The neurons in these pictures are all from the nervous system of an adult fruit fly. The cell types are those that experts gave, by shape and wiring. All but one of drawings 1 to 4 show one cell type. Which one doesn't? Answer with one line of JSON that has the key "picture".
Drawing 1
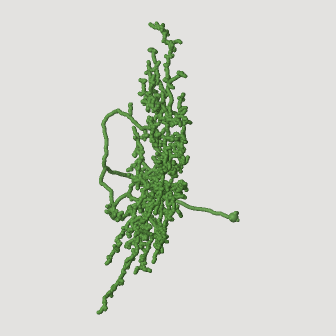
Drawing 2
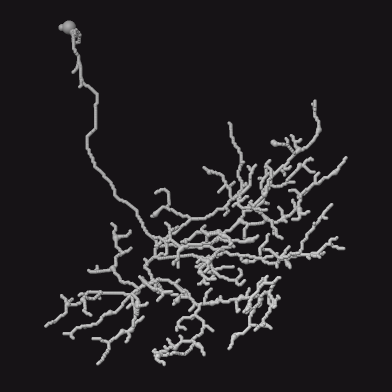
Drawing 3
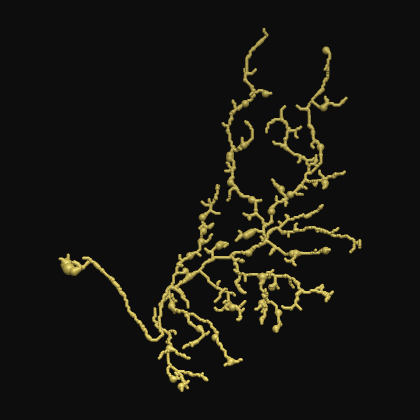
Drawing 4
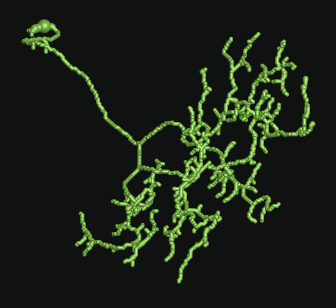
{"picture": 3}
